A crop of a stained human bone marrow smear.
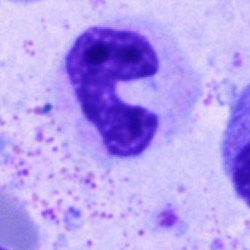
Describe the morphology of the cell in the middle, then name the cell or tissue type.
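The nucleus is bent into a C shape, its opening facing right. Its chromatin is dense and dark purple, containing darker clumps. No nucleoli can be seen within it, and the cytoplasm shows no vacuoles. This is a band neutrophil.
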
